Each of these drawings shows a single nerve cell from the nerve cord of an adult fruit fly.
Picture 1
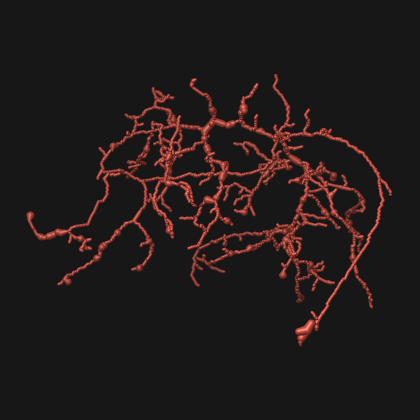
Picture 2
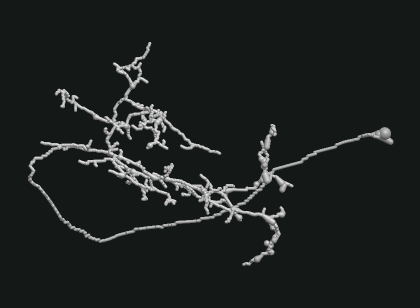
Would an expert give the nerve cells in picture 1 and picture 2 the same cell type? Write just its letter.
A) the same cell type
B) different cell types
B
